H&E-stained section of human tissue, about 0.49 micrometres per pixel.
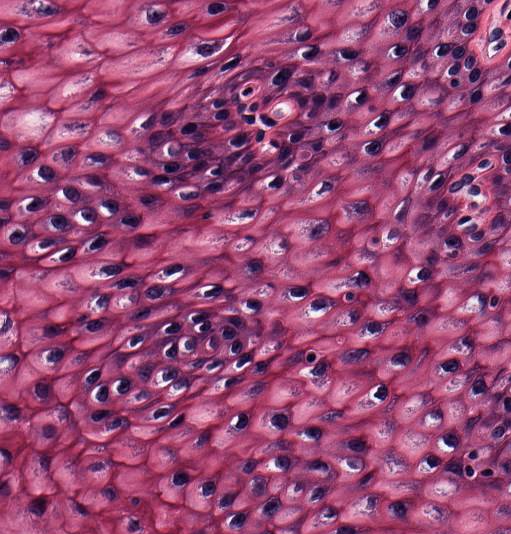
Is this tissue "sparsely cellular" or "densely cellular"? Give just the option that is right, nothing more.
Densely cellular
